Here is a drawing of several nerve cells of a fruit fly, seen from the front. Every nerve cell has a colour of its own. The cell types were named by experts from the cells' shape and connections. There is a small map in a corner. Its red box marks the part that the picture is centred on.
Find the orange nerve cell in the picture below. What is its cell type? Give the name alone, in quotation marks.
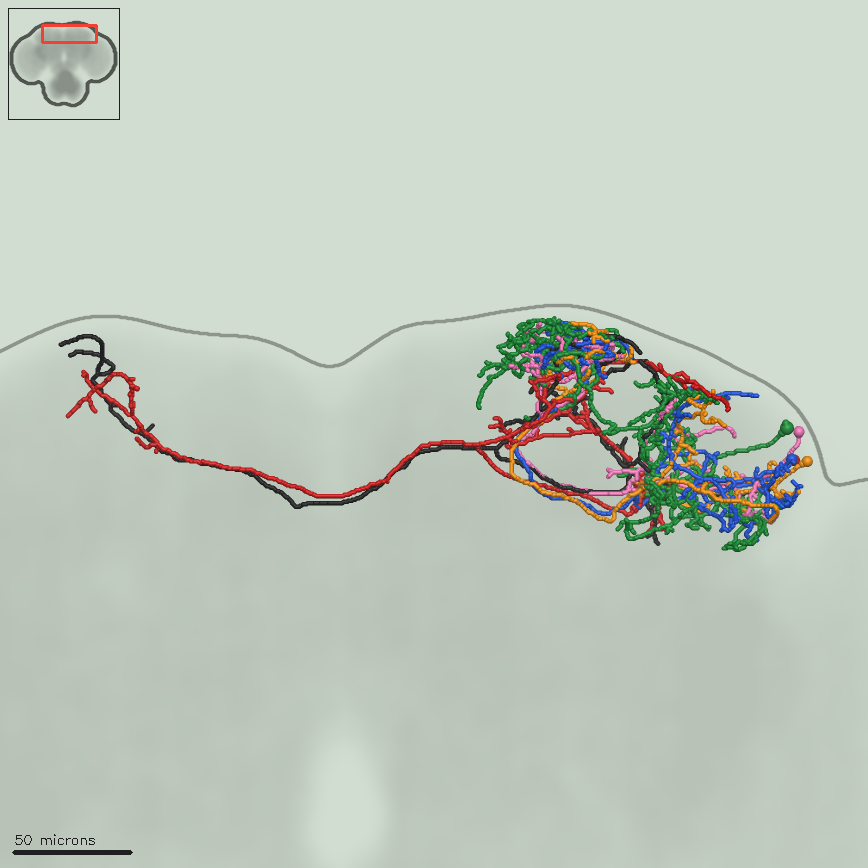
"CB3293"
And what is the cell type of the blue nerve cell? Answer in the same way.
"CB1387"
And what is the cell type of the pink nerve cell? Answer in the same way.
"CB3081"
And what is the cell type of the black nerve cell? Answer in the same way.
"CB3173"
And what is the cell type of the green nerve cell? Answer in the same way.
"LHPV6i2_a"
